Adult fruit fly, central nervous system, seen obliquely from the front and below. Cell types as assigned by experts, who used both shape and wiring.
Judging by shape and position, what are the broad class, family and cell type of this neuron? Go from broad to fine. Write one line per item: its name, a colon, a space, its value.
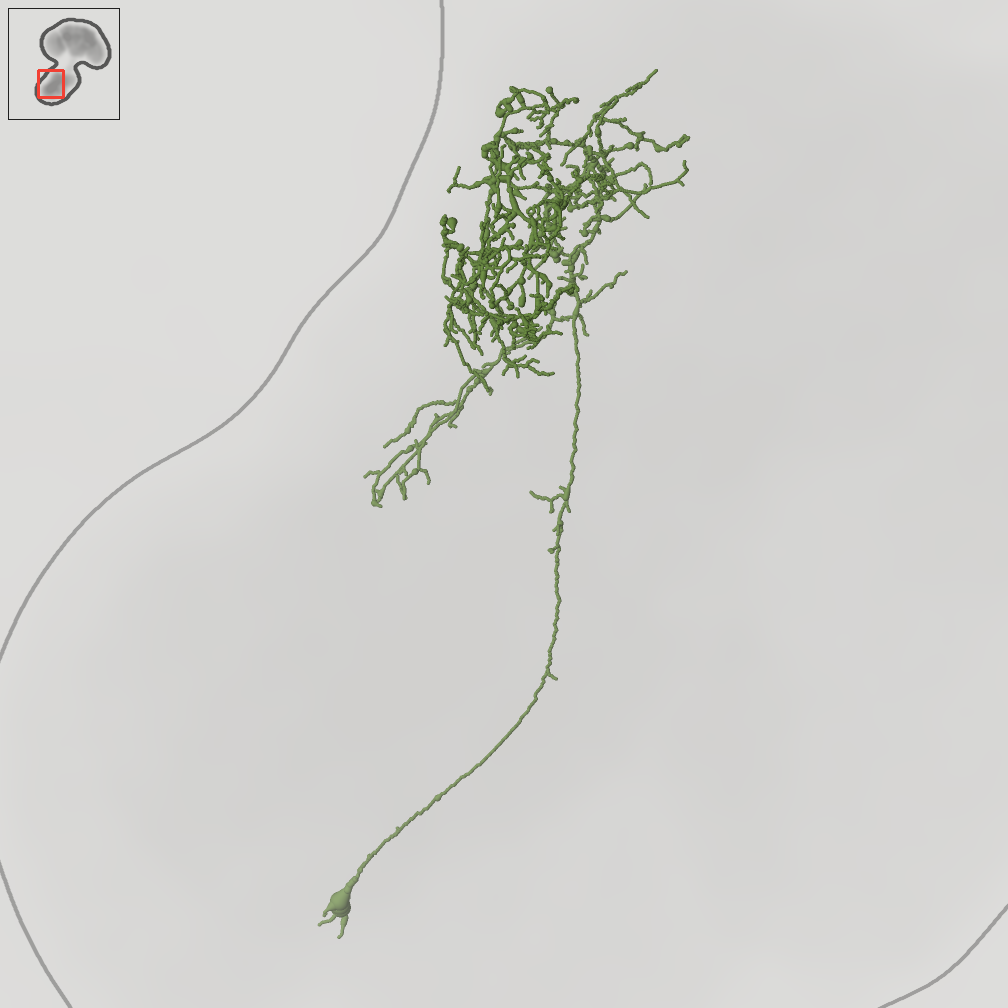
broad class: nerve-cord intrinsic neuron
family: hemilineage 06B
cell type: IN06B047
